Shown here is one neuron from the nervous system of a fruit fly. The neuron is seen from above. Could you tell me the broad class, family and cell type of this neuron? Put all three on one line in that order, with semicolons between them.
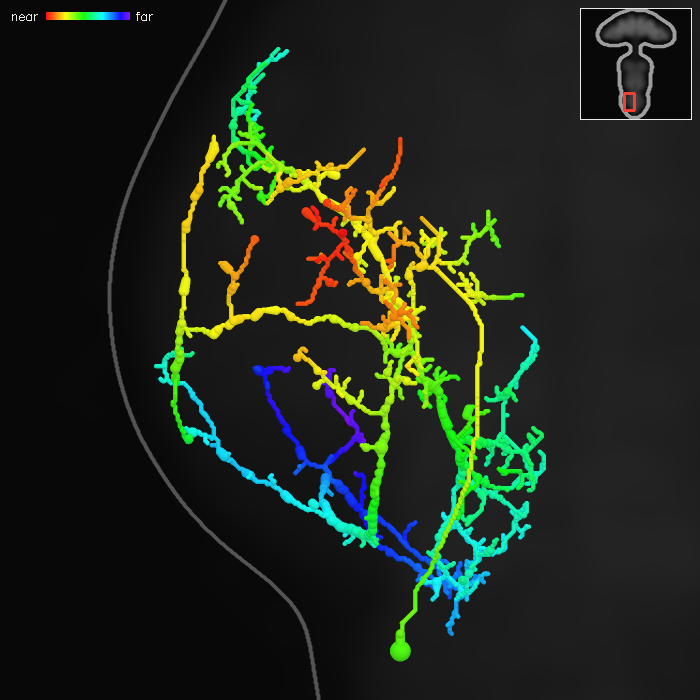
nerve-cord intrinsic neuron; hemilineage 03A; IN03A026_d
